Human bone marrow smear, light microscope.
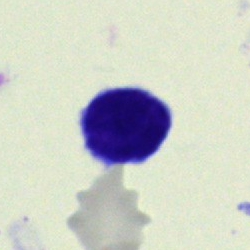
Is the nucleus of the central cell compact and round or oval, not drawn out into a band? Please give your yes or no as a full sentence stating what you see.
Yes, its nucleus is a round or oval mass rather than a curved band.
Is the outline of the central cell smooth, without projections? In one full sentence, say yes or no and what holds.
Yes, the edge of this cell is smooth and even.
